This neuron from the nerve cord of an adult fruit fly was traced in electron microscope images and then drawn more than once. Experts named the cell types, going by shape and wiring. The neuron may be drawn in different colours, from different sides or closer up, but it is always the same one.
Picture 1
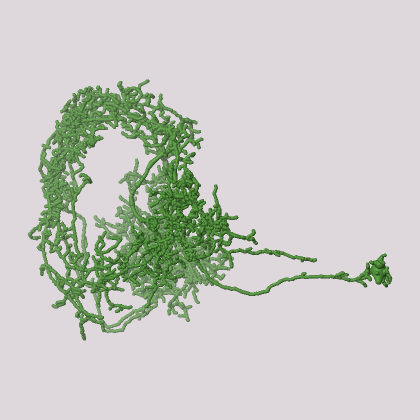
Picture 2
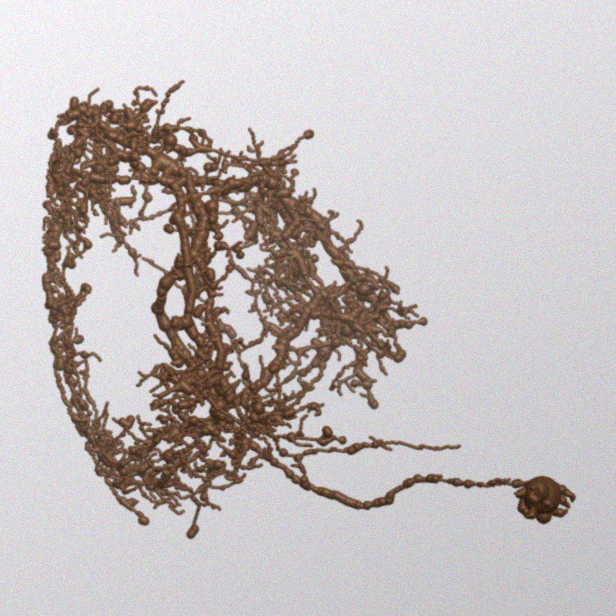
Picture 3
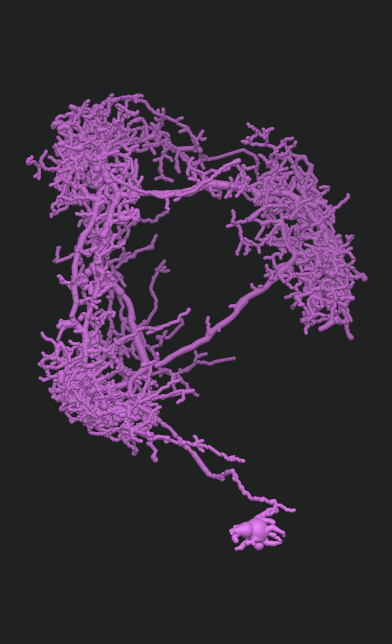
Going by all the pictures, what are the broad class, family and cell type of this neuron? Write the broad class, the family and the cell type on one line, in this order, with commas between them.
nerve-cord intrinsic neuron, hemilineage 13B, IN13B001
